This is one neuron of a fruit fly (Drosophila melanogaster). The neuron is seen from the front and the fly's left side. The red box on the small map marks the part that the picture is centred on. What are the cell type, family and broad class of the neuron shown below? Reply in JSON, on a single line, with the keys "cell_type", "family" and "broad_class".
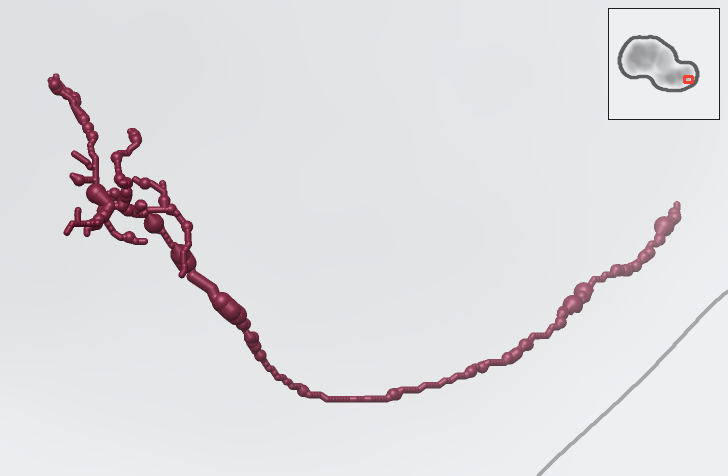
{"cell_type": "SNta20", "family": "class mechanosensory tactile", "broad_class": "sensory neuron entering the nerve cord"}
